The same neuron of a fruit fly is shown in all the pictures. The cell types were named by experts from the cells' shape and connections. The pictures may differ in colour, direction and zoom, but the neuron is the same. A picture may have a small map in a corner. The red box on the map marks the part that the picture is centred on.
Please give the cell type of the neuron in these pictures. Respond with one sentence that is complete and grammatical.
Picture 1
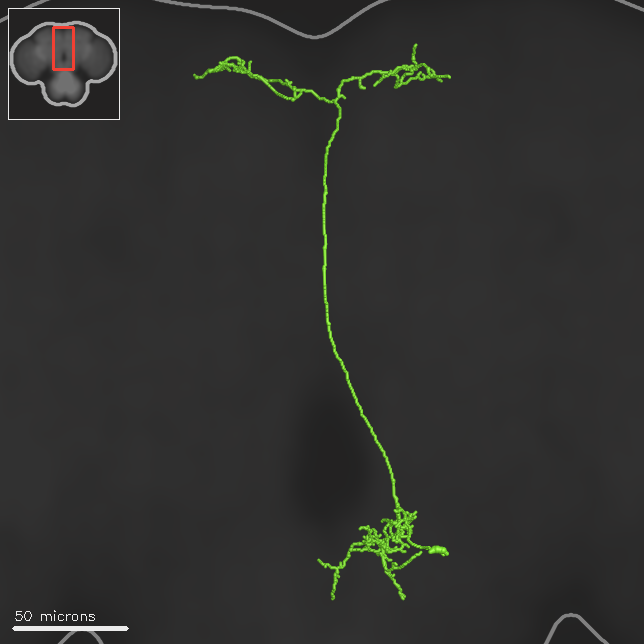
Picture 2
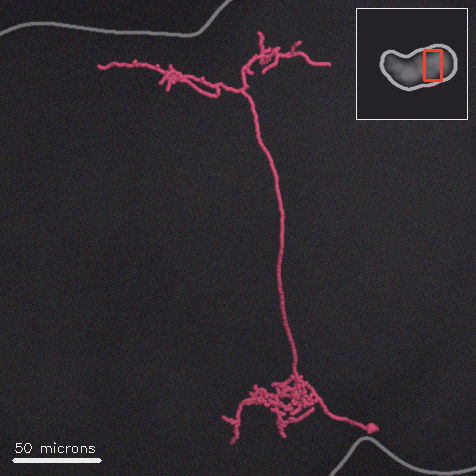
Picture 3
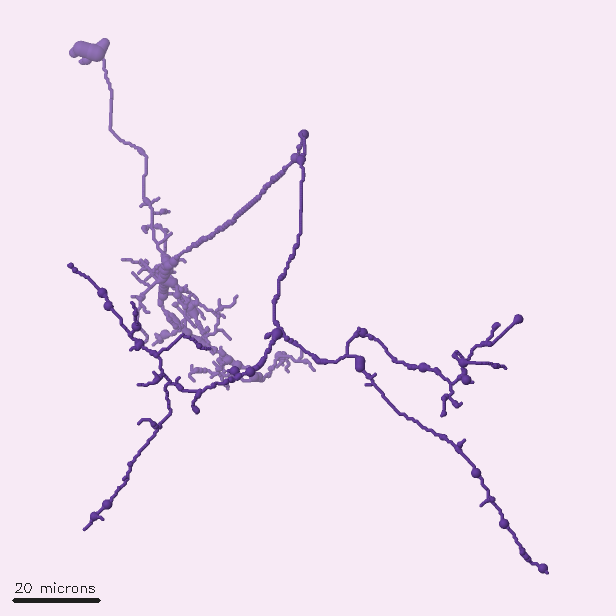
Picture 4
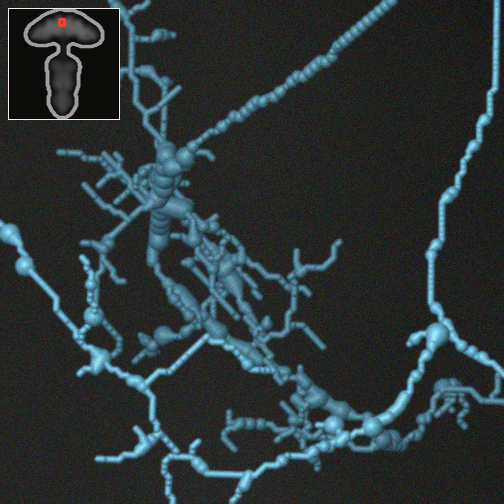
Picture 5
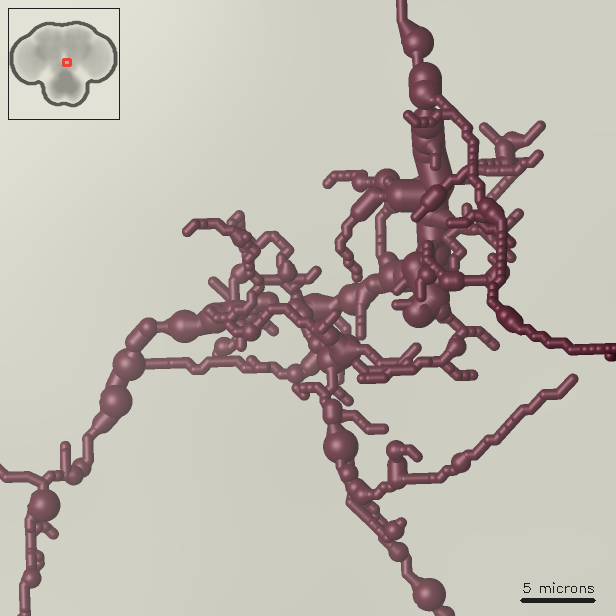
The cell type to which this neuron belongs is PRW029.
